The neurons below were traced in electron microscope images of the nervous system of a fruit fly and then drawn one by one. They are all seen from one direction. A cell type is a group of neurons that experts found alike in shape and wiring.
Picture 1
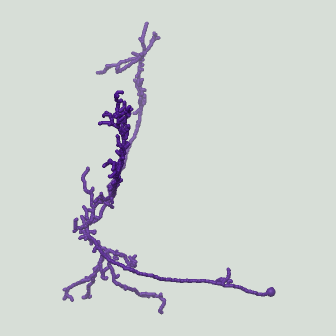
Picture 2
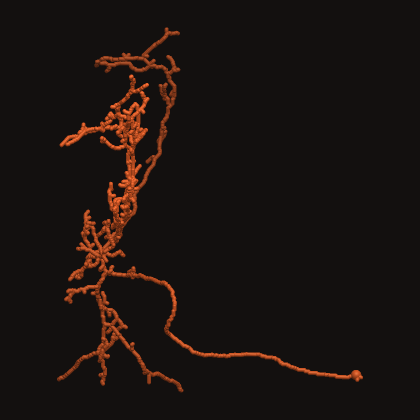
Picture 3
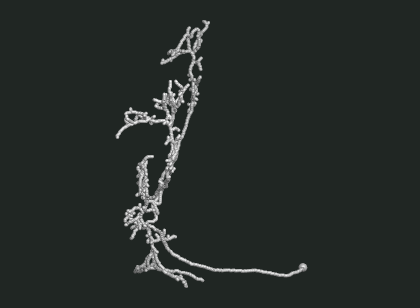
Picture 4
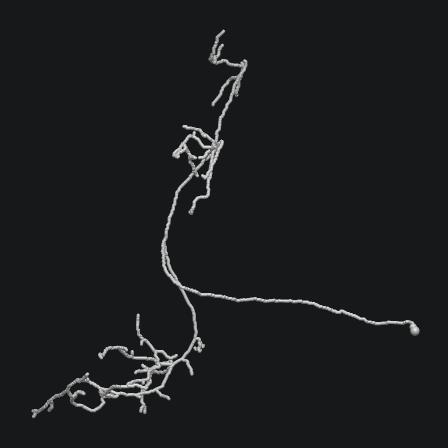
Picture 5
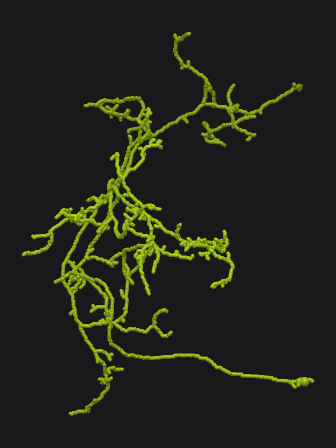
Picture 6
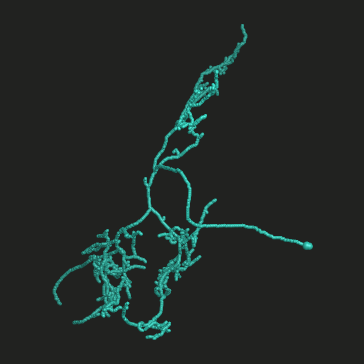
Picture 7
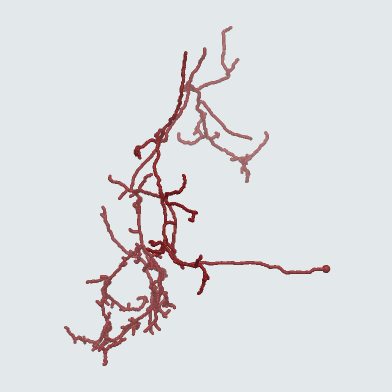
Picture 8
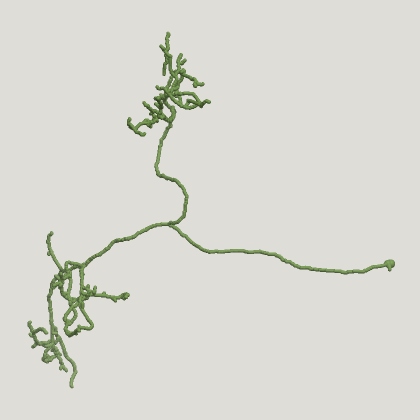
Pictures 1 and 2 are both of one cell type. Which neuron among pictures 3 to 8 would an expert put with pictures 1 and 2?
3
